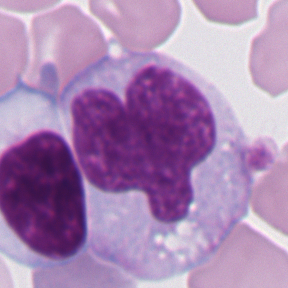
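Monocyte in a stained peripheral blood smear, centre. The nucleus is irregular and folded, deep notches dividing it into lobes. Cytoplasm is abundant and pale grey-blue; the outline is broadly round and smooth. A small purplish granular knob sits on the right margin of the cell.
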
